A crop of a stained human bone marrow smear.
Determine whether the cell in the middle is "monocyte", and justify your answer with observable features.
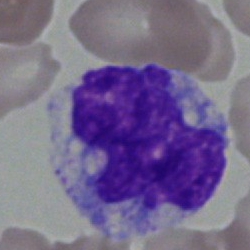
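Taking the features one at a time, the nucleus is irregular, with folds and indentations, and this goes with monocyte.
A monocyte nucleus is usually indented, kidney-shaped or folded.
The cytoplasm holds several small clear vacuoles, which also goes with monocyte rather than metamyelocyte.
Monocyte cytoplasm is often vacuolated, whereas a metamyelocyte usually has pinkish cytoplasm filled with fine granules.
The chromatin is dark purple and clumped, with small paler patches, and no distinct nucleoli are visible. The outline is roughly round, and red cells lie against its upper edge. Verdict: the name monocyte fits.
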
